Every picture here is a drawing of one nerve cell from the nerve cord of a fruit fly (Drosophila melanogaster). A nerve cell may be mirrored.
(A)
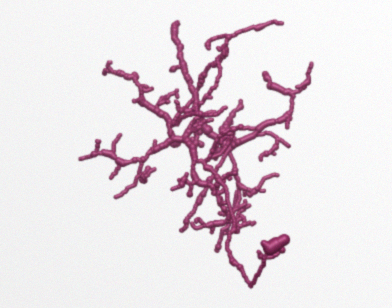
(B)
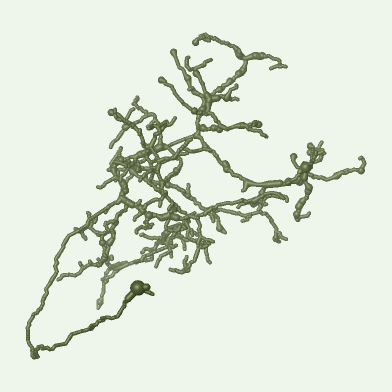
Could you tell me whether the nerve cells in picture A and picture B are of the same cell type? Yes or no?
no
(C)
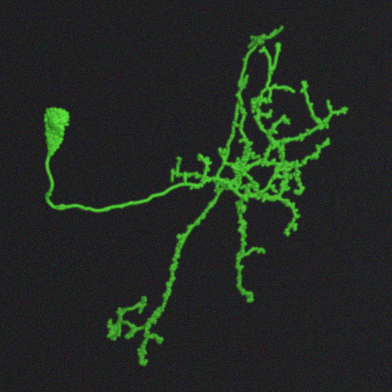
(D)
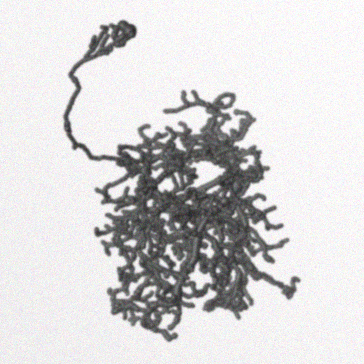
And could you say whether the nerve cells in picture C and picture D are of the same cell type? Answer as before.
no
